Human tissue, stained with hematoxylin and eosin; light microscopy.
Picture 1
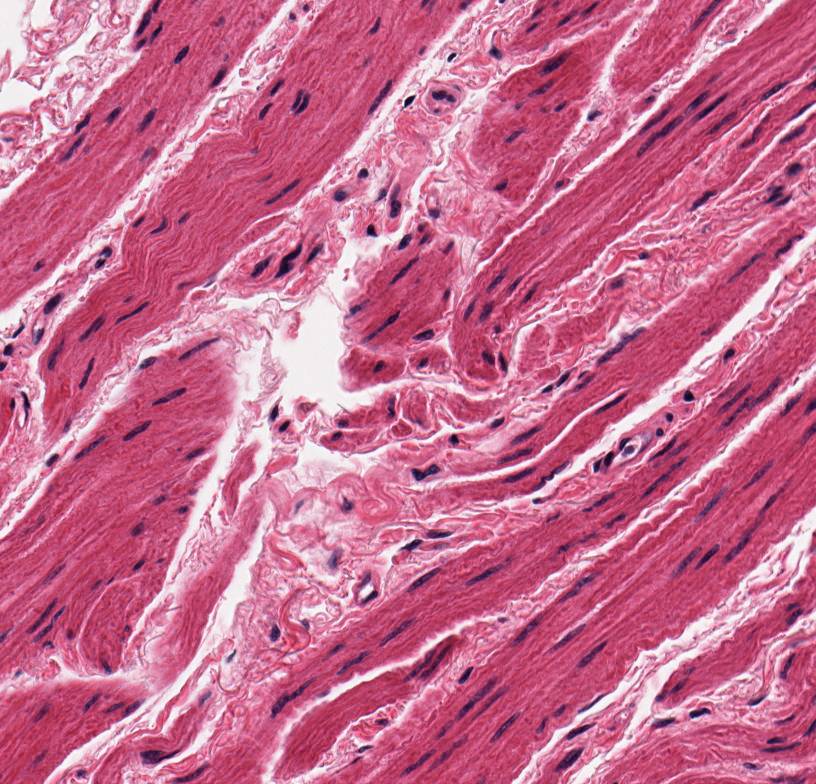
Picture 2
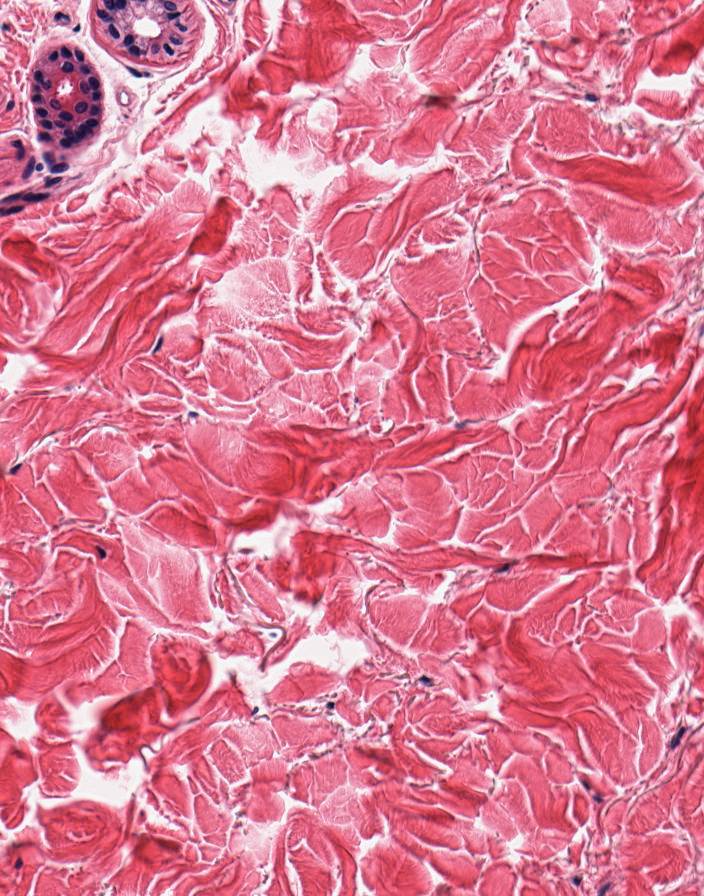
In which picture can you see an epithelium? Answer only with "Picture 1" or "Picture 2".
Picture 2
